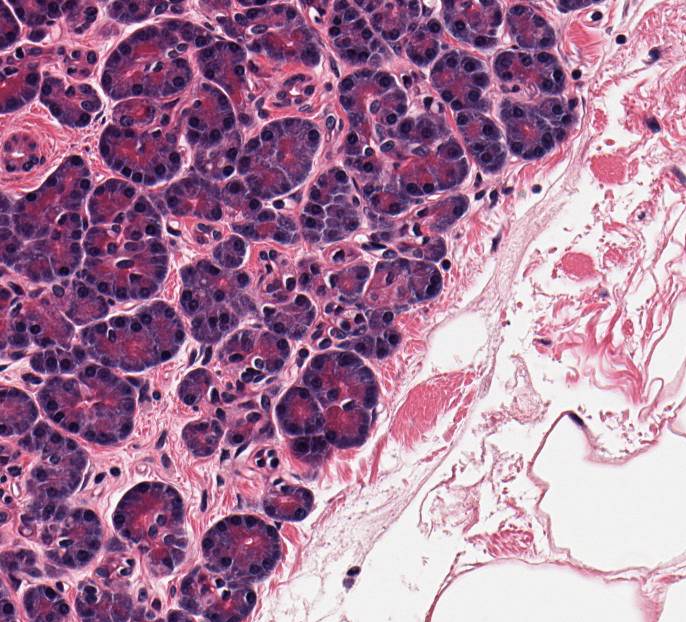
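Pancreas: the left two-thirds is packed with glandular units, while the right side is loose tissue and clear space. Those units are rounded acini, pyramidal cells ringed around a tiny central lumen. You'll notice the round, dark nuclei sit at the cell bases, toward each acinus's outer edge, and the granular cytoplasm stains deeply, purple at the base and pinker near the lumen.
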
